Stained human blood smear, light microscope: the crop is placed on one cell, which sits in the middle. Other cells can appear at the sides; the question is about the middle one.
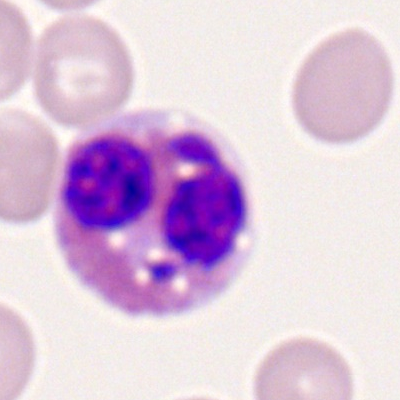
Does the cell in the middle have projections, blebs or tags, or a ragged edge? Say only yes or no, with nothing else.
No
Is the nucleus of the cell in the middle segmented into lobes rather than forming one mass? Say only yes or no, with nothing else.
Yes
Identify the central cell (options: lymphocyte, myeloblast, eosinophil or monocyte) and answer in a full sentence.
Where the crop is centred, there is an eosinophil.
